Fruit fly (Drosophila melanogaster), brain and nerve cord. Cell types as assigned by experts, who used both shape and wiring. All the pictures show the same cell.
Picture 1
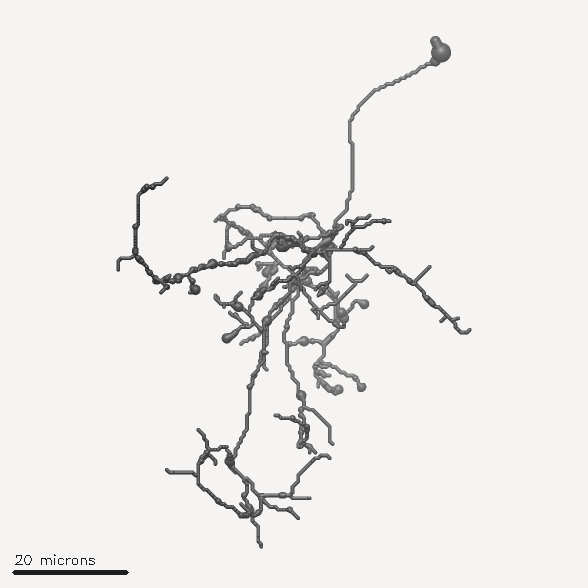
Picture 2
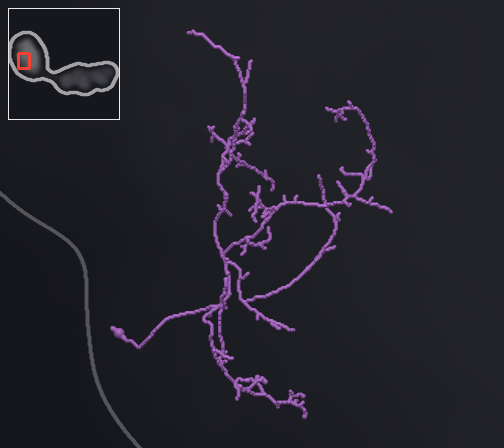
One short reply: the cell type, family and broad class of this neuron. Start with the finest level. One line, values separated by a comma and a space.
VES093_b, hemilineage TRdl_b, central-brain intrinsic neuron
